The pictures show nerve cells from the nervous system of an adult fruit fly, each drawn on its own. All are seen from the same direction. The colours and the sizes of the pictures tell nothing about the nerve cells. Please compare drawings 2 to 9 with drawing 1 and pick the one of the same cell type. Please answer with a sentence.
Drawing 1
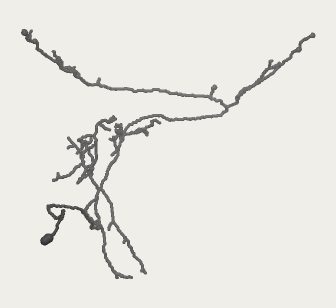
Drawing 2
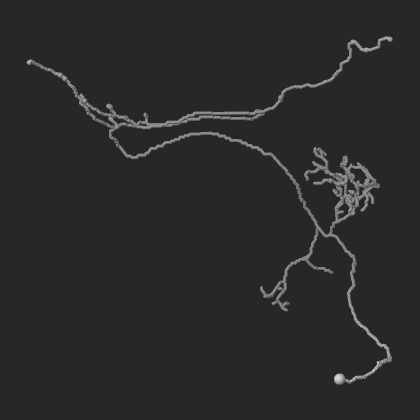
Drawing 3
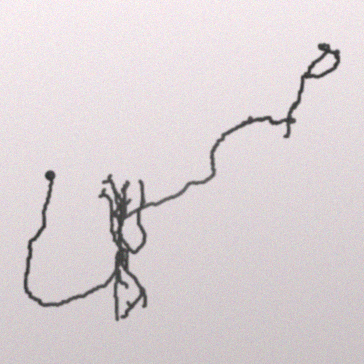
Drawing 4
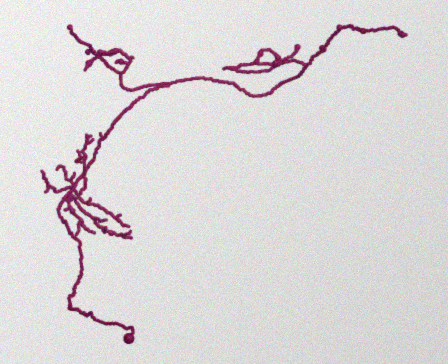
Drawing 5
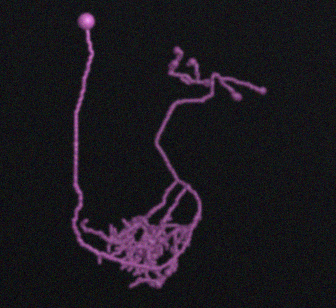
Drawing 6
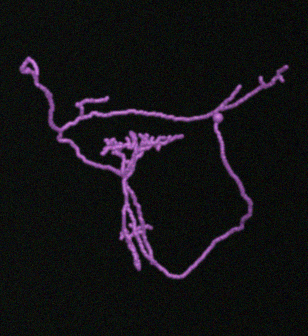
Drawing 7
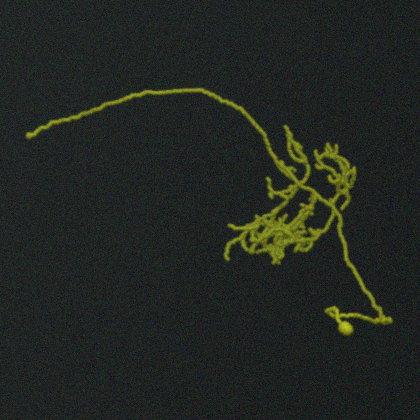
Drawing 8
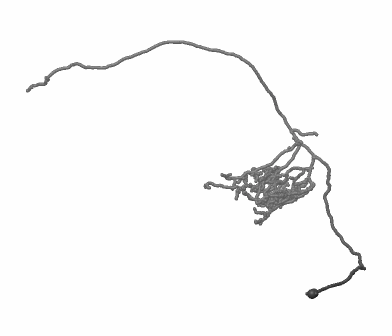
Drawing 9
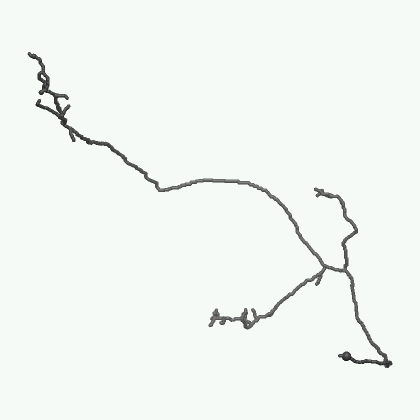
Drawing 2 shows a nerve cell of the same cell type.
